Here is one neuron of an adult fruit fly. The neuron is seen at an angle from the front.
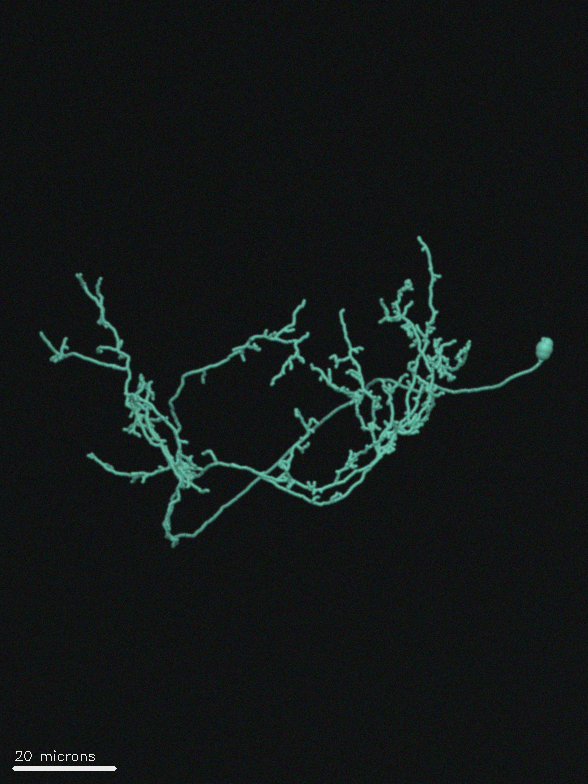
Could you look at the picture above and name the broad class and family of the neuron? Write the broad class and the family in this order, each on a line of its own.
central-brain intrinsic neuron
hemilineage VLPp&l1_anterior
